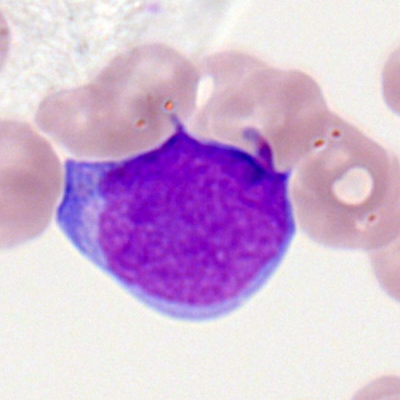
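Myeloblast from a stained human blood smear under the light microscope. The nucleus fills most of the cell, and its chromatin is finely granular and evenly spread, without coarse dark clumps. The cytoplasm stains blue, and its rim is widest on the left side of the nucleus.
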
